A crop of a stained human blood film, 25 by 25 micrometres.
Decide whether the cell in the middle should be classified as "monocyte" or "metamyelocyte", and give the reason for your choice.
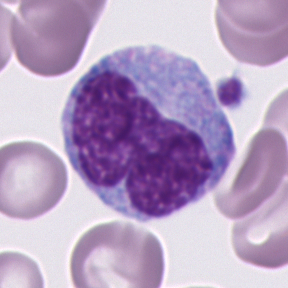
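Monocyte it is, not metamyelocyte. What settles it for me is the cytoplasm, which is pale grey-blue.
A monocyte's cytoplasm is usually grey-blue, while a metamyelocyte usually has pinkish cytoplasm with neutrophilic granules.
Fine, dust-like pinkish-purple granules sit in it as well. The cytoplasm is abundant and widest toward the upper right, the outline is roughly round with a smooth edge, and the nucleus measures about 14 by 10 micrometres.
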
